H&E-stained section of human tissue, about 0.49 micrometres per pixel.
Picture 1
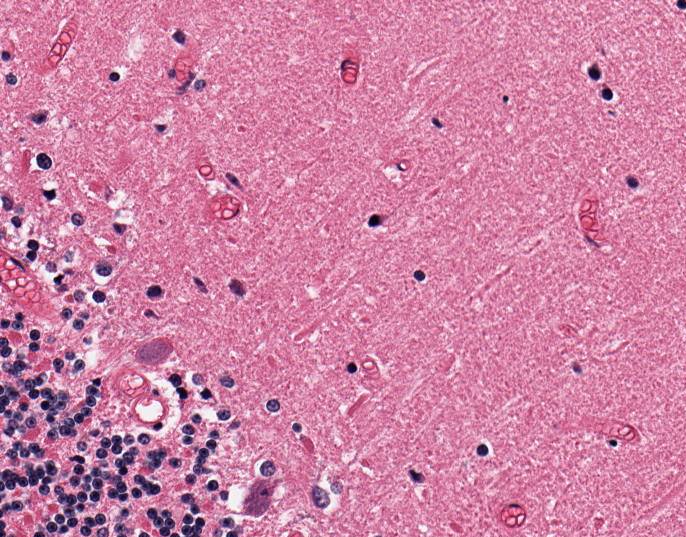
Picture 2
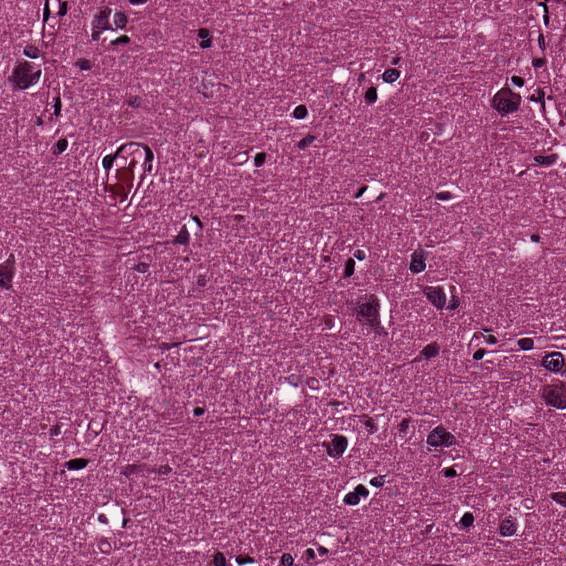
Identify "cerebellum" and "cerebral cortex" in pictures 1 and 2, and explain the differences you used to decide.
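Names first: cerebellum in picture 1, cerebral cortex in picture 2. Layout of the cerebellum: a dense sheet of packed small dark nuclei fills the lower-left corner, and pale pink neuropil with few cells covers the rest. The crowded cells have small round dark-staining nuclei with little visible cytoplasm, while the pink area is finely granular to fibrillary, with sparse small nuclei and scattered capillaries packed with red blood cells.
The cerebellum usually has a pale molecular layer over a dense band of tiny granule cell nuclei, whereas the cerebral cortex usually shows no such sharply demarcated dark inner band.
Then the cerebral cortex: finely granular pink neuropil fills the whole field, with cells scattered singly and no epithelium, glands or tubules. Near its upper left, a small vessel in cross-section holds red blood cells.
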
